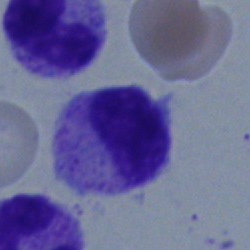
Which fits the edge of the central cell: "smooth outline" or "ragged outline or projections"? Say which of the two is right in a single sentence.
A rough edge runs around this cell.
